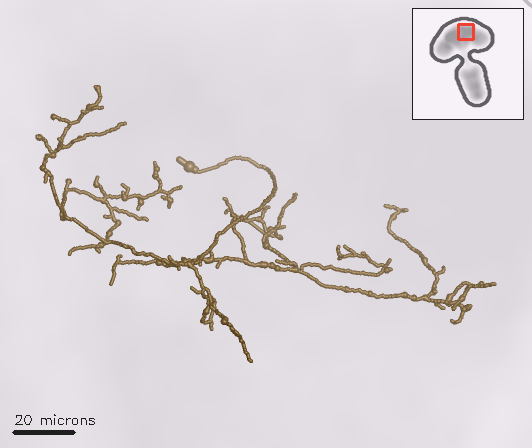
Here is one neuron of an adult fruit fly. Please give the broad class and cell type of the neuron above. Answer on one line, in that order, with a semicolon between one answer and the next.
central-brain intrinsic neuron; SMP427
